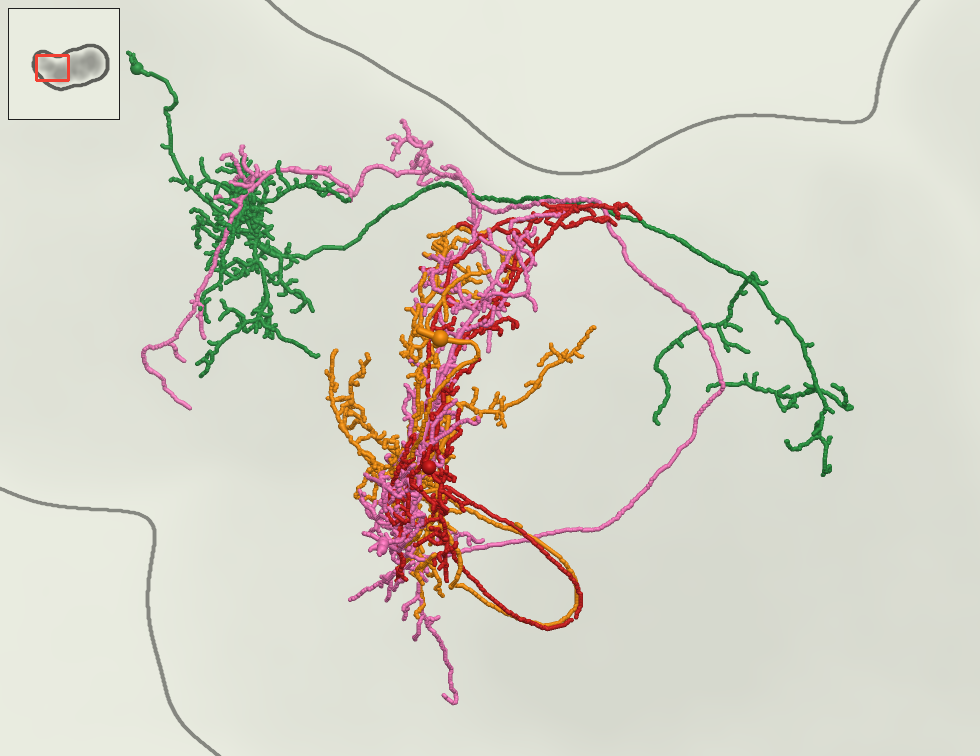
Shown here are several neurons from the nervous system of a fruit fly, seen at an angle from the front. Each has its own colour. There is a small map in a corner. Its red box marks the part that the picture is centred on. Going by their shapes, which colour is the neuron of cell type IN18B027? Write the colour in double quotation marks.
"pink"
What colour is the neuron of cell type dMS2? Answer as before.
"orange"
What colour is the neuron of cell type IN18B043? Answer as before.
"green"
